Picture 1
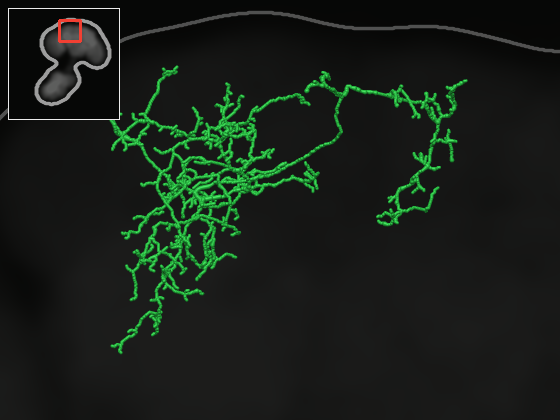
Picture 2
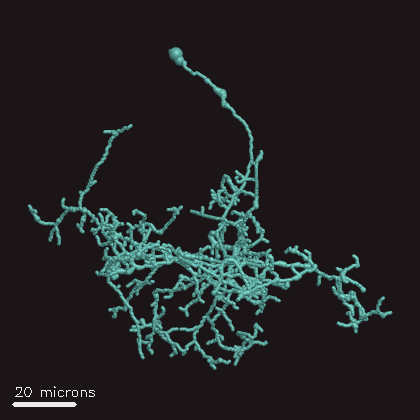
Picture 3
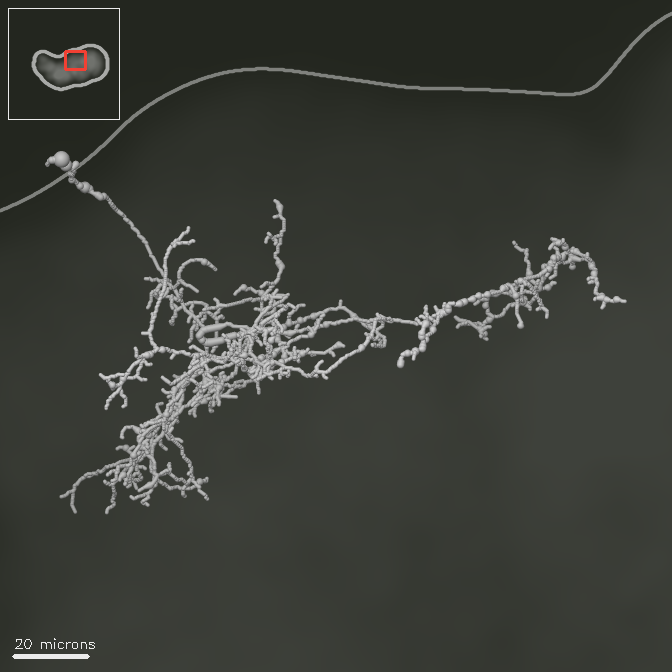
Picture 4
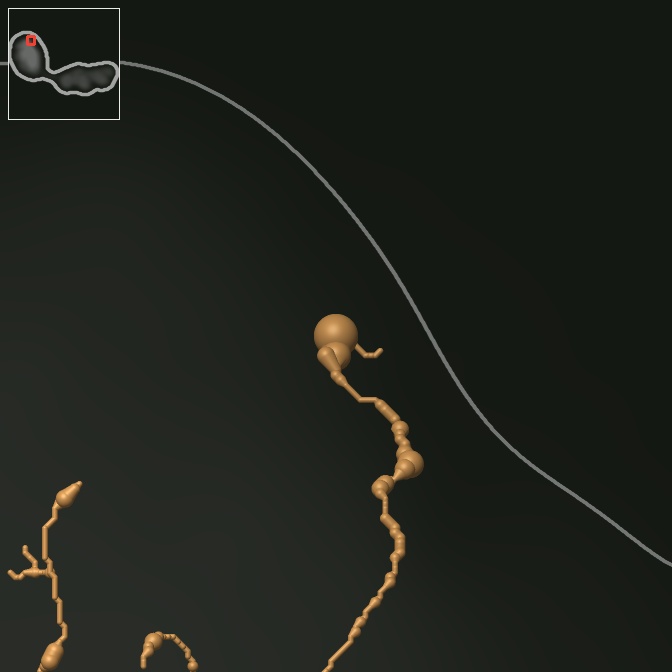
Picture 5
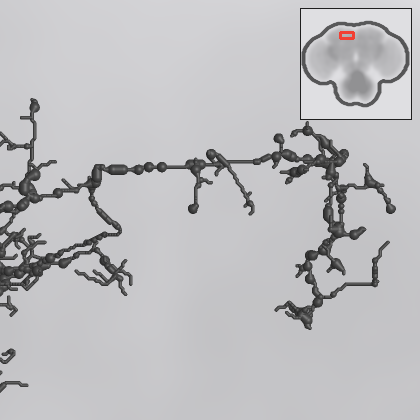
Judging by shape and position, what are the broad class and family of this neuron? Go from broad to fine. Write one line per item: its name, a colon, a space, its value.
broad class: central-brain intrinsic neuron
family: hemilineage VLPd&p1_posterior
